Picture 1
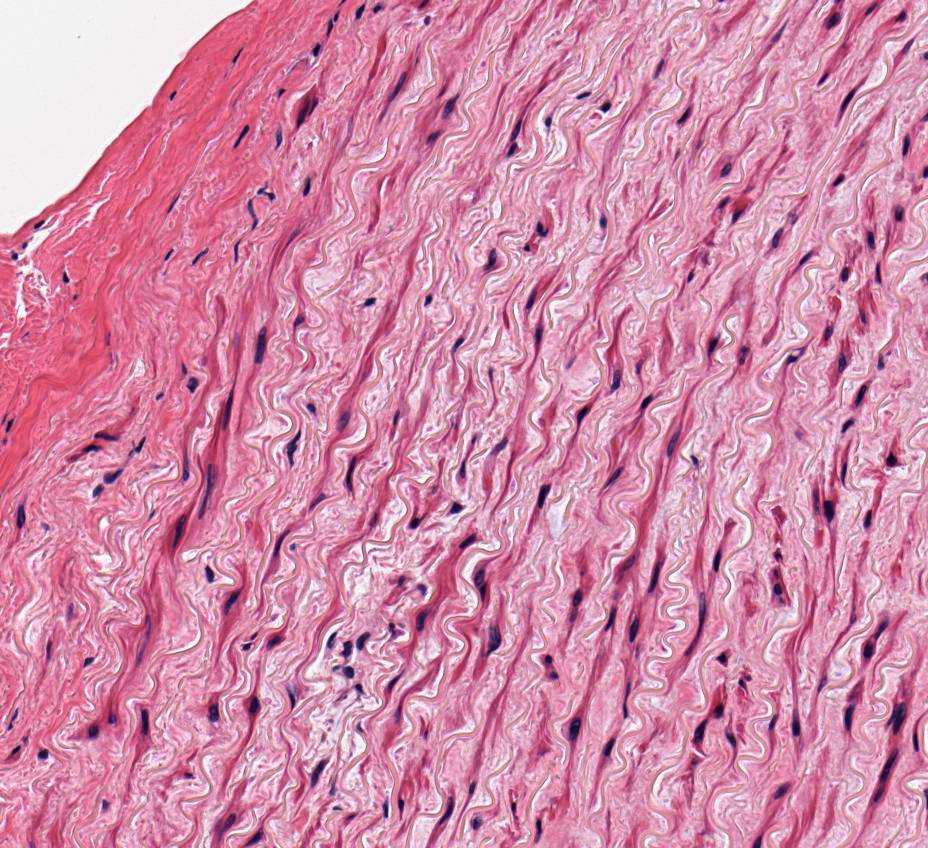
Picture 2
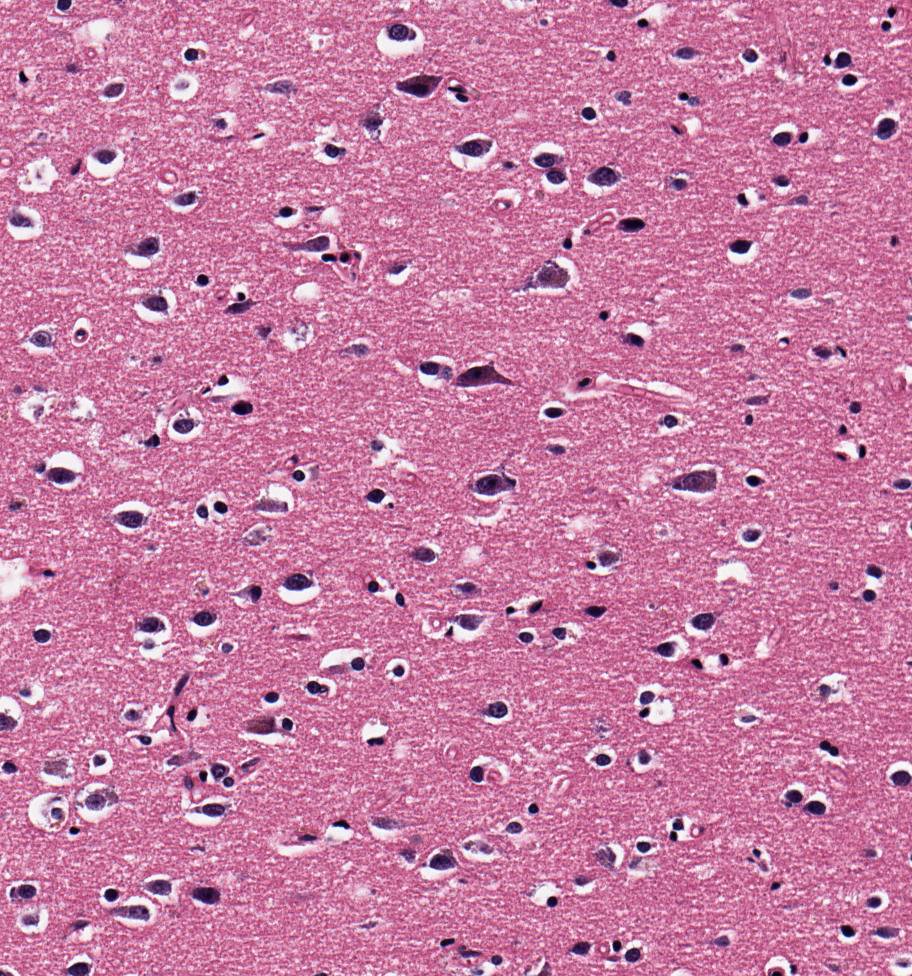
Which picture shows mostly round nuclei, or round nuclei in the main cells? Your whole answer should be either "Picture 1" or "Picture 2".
Picture 2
